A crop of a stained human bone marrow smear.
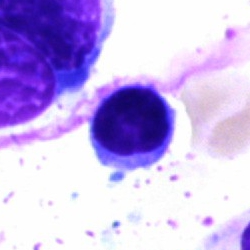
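Lymphocyte, the central cell in a stained human bone marrow smear. Its chromatin is dense and stains dark purple. The rim of cytoplasm is widest along the lower edge of the cell and contains no visible granules. At the upper left lies a larger cell with a purple nucleus.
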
